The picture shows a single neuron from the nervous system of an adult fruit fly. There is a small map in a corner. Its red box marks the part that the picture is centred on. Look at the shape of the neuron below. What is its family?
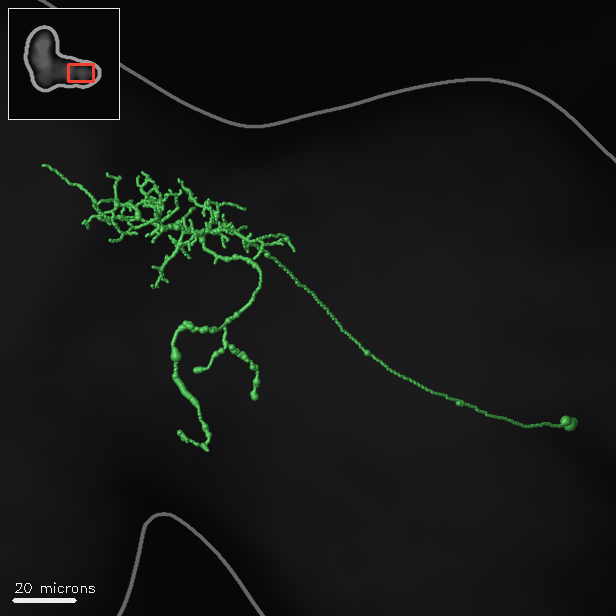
hemilineage 06A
